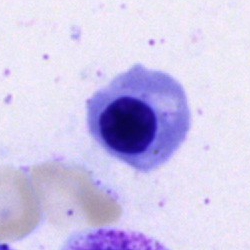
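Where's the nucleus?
Off-centre, over toward the left side.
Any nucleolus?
None visible.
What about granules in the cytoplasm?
None, though there's a paler area up and to the right of the nucleus.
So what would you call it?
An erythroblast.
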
